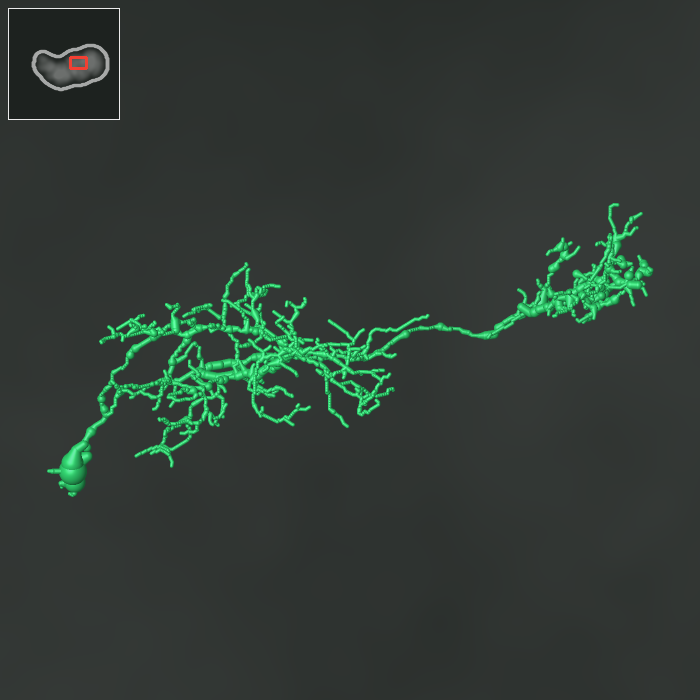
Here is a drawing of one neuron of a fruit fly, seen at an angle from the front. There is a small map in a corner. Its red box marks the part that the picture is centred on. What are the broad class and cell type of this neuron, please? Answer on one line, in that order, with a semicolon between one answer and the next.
central-brain intrinsic neuron; IB101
